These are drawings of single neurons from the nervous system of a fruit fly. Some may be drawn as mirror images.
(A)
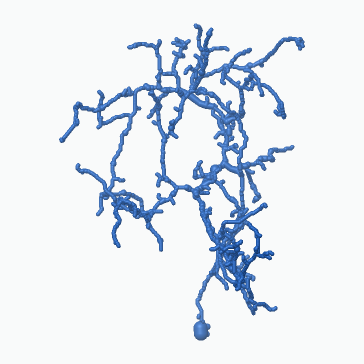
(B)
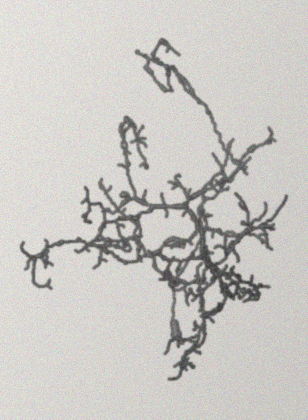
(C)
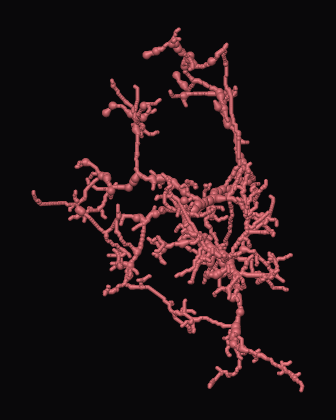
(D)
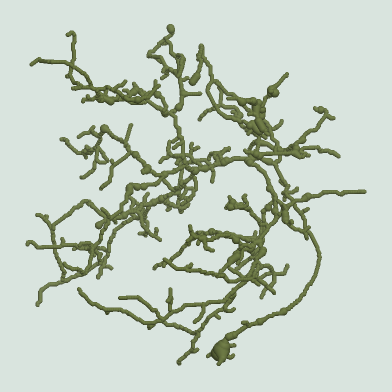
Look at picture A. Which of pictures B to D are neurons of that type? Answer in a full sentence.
Picture B and picture C are of the same cell type.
